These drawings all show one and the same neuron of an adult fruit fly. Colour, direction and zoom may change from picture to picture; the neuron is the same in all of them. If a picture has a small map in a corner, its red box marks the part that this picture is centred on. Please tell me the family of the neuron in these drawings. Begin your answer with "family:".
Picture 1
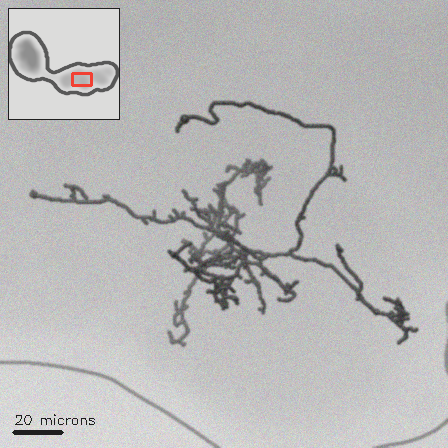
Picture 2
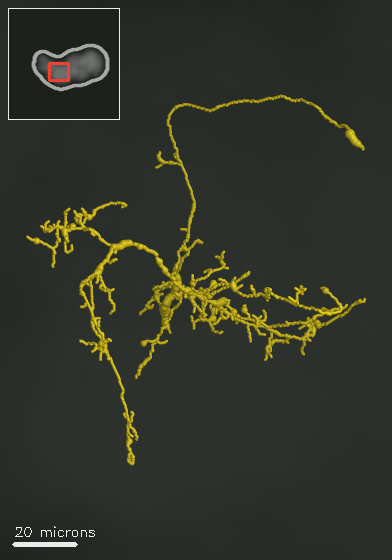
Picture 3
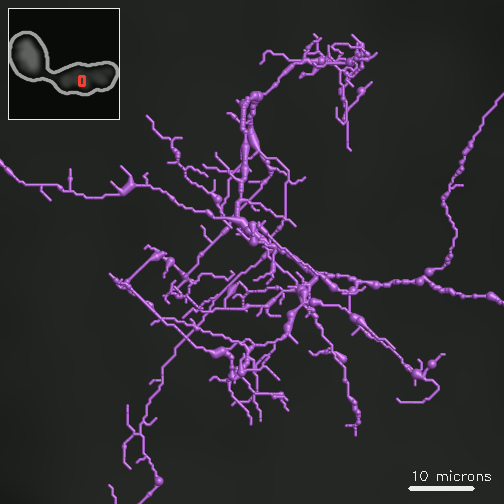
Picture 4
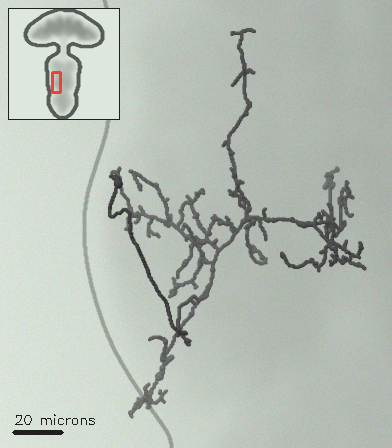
family: hemilineage 19A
